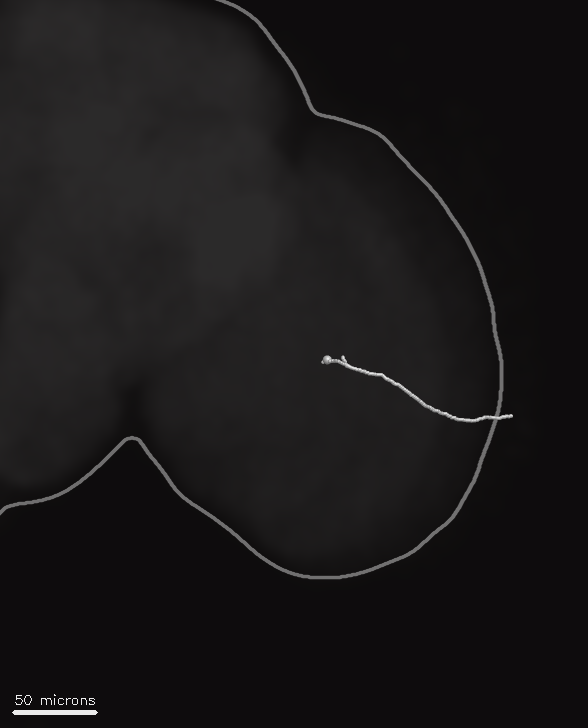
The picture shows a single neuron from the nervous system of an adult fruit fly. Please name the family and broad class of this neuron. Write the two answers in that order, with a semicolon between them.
class visual; photoreceptor or other optic-lobe sensory neuron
